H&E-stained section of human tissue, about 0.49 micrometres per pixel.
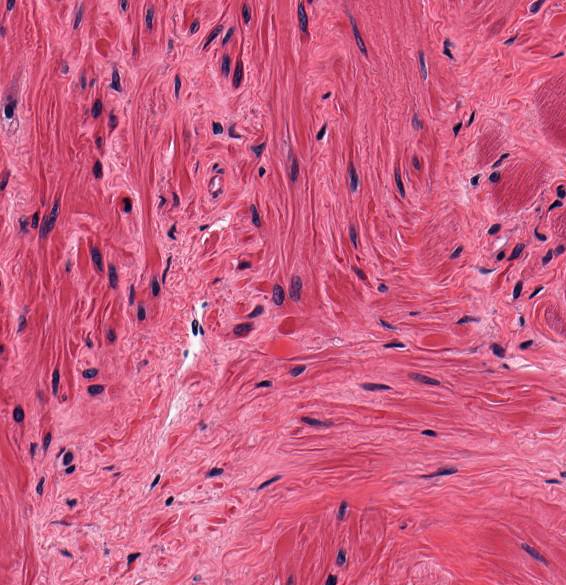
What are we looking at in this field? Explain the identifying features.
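Fibromuscular stroma. Its pink fibrous bundles change course, running mostly up and down in the upper half of the field and mostly across in the lower half.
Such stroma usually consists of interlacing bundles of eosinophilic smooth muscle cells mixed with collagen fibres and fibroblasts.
The dark purple nuclei are elongated and spindle-shaped, lying along the length of the fibres. No epithelium, glands or fat cells are present.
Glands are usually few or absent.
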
